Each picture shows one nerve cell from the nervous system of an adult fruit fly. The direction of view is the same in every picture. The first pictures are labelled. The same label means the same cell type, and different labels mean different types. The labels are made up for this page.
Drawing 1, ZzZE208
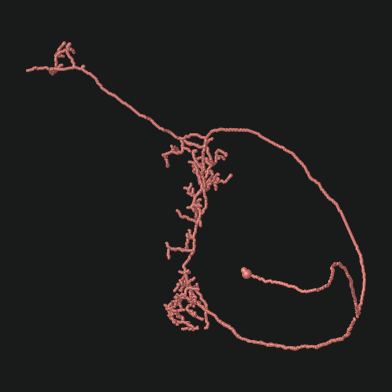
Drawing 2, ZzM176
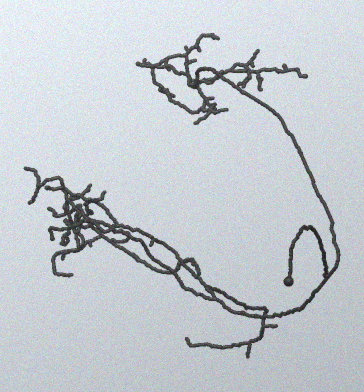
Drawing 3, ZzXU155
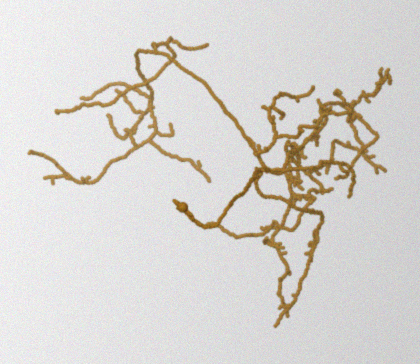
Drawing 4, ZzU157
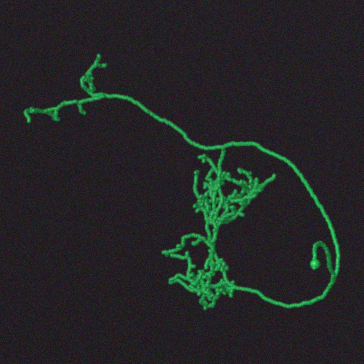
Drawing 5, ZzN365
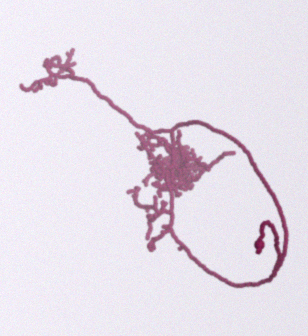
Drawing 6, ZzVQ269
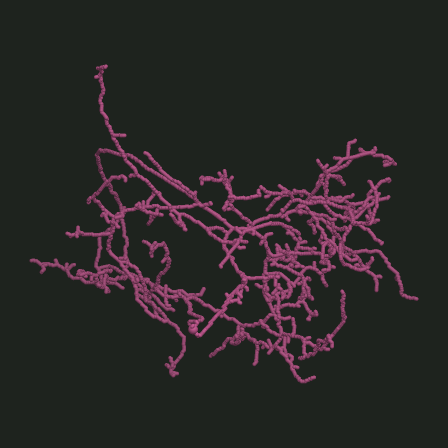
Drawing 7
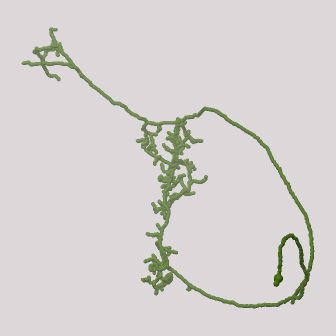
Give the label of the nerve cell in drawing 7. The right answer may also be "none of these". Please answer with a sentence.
It belongs to ZzZE208.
